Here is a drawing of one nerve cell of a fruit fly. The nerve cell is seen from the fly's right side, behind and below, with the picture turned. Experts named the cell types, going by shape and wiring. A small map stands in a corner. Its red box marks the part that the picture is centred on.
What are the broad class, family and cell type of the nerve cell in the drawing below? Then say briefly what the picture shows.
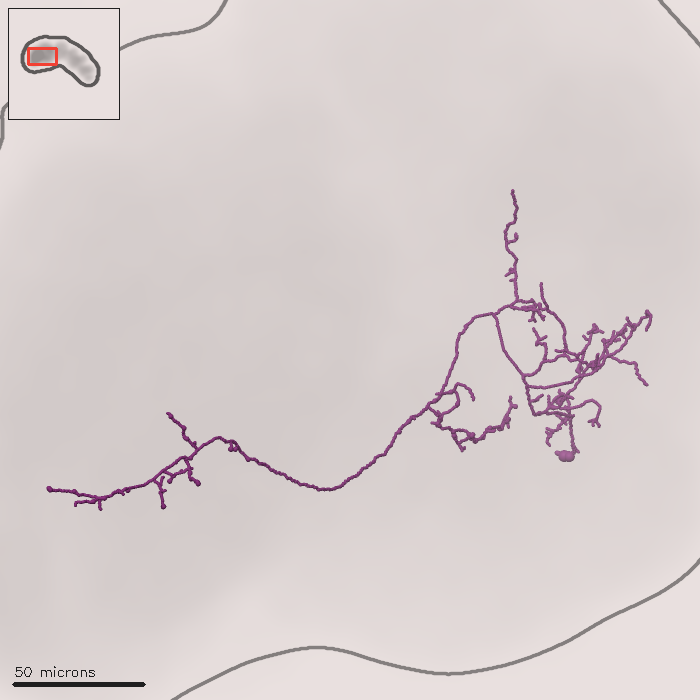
This is a central-brain intrinsic neuron. Its family is hemilineage LHl2_ventral. Its cell type is AVLP069_b. By the scale bar it is about 250 microns wide in this view. The picture shows dozens of branch ends.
